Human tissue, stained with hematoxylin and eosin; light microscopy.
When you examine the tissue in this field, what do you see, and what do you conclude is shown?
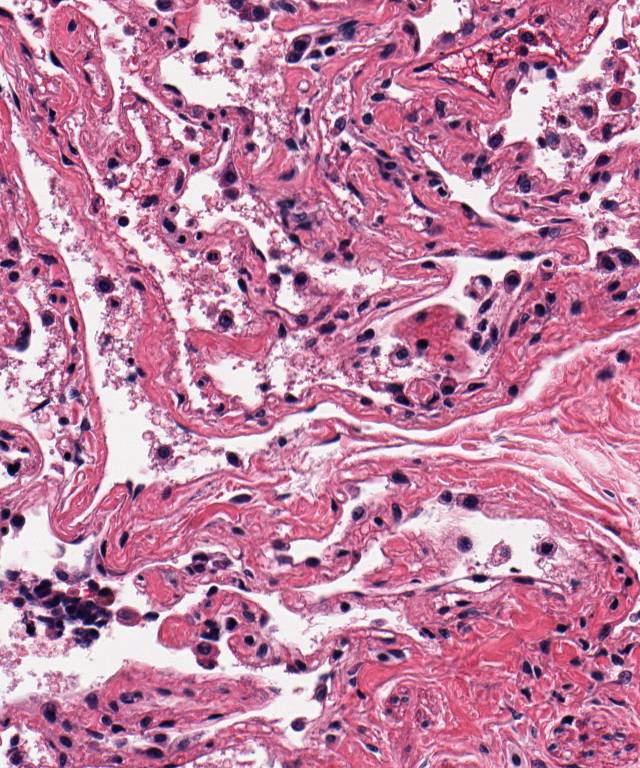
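Branching, wavy pink fibrous walls divide most of the field into many irregular open spaces. The walls consist of eosinophilic collagen bearing scattered elongated and oval nuclei. A single layer of flat to plump cells with dark nuclei lines the spaces. Fat cells are absent throughout the field. The tissue is lung.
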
